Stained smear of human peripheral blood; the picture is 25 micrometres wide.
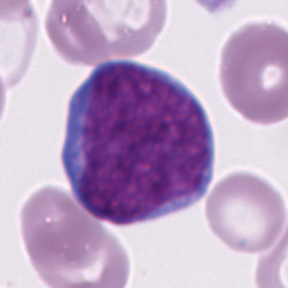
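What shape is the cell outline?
Roughly round, with a few sides gently flattened.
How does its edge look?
Smooth, with no projections or blebs.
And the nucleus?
Roughly round as well, and not lobed.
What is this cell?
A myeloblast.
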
